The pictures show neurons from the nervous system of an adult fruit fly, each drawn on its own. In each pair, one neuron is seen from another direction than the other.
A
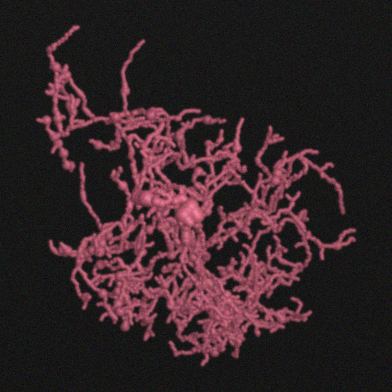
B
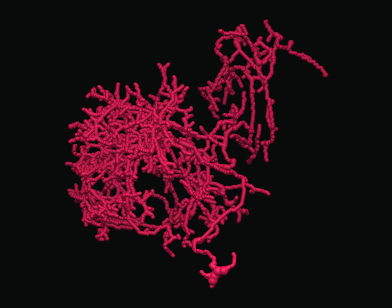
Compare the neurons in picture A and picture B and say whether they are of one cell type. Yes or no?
yes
